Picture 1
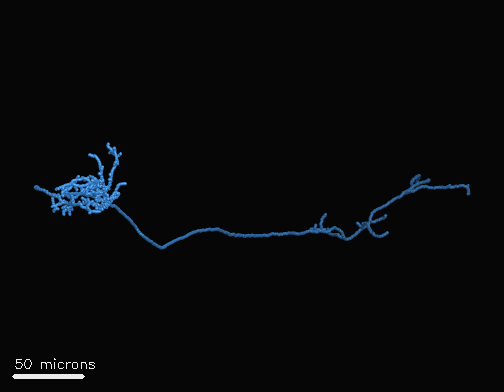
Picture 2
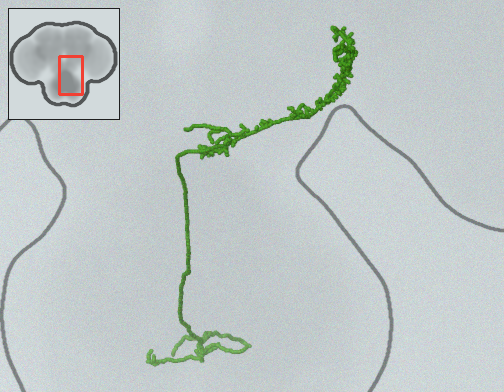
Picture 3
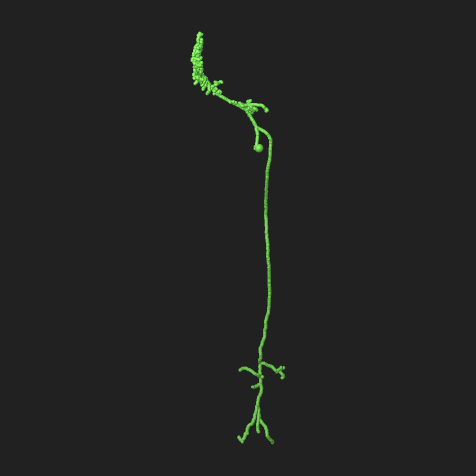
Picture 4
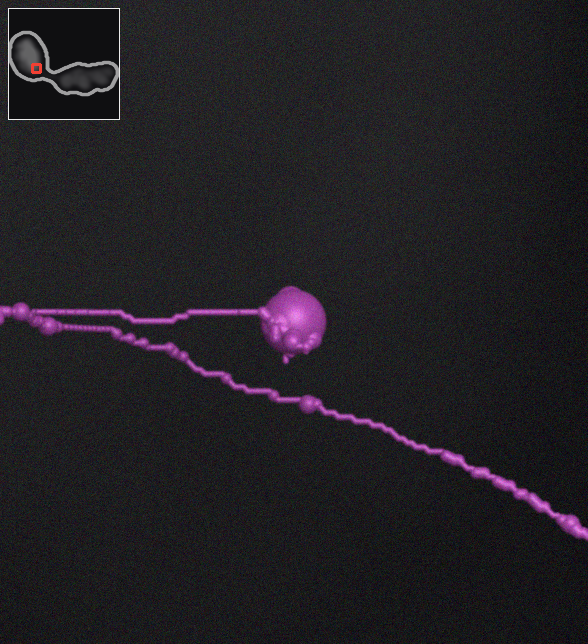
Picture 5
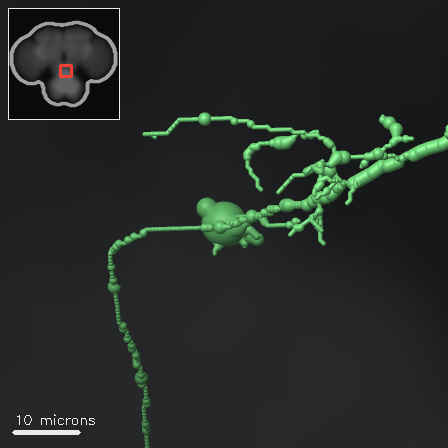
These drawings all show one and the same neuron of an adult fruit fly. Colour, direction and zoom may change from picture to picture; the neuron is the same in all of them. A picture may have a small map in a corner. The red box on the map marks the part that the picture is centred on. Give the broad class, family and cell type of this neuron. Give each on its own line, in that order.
descending neuron
hemilineage LB23
DNge130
